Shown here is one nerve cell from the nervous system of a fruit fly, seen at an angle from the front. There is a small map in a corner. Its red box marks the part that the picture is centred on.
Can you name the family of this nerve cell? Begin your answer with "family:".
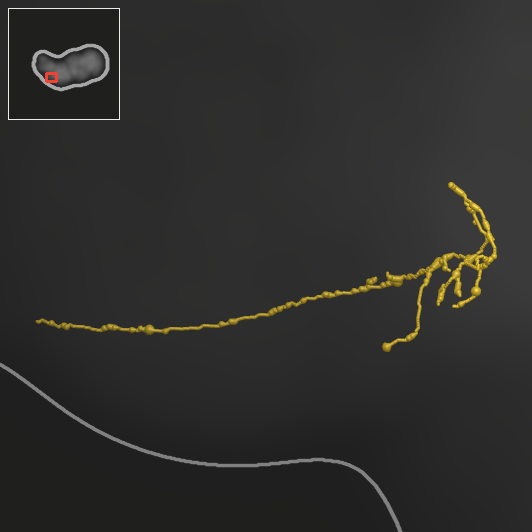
family: class gustatory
